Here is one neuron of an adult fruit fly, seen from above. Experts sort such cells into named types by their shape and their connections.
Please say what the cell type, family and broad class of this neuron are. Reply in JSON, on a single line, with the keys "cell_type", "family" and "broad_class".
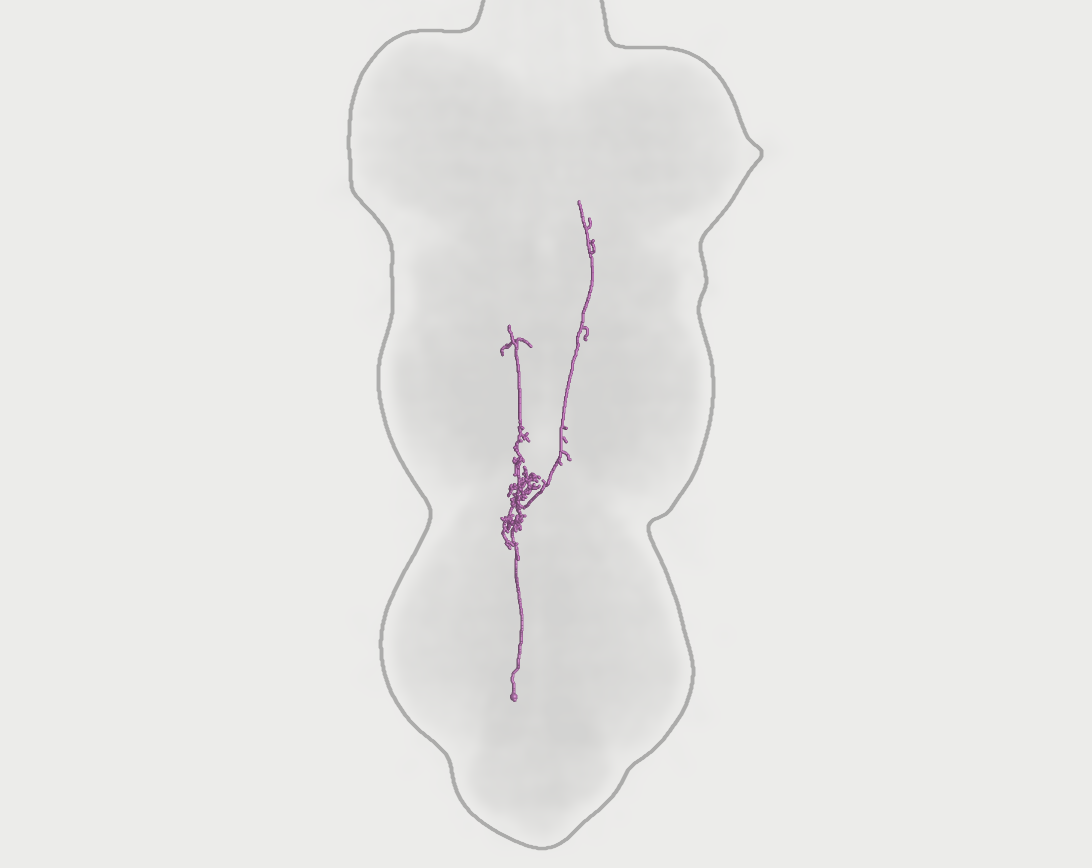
{"cell_type": "IN10B058", "family": "hemilineage 10B", "broad_class": "nerve-cord intrinsic neuron"}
